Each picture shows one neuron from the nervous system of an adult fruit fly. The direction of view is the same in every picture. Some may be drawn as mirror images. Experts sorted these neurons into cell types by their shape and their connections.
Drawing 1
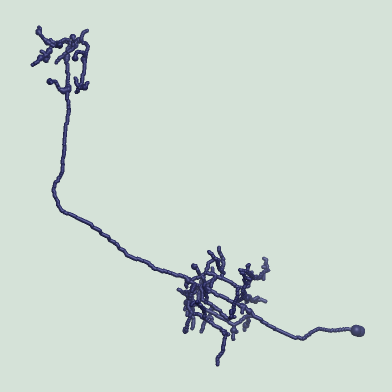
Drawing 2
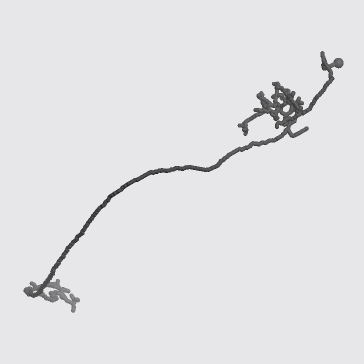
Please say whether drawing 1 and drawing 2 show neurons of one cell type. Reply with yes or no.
no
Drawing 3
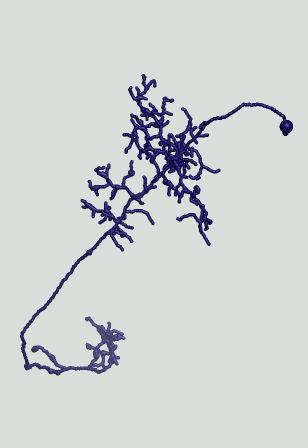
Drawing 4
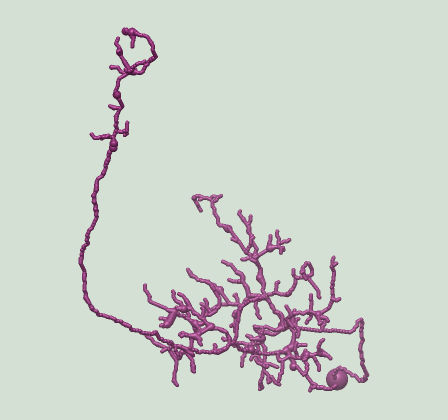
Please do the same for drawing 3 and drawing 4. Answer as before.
yes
